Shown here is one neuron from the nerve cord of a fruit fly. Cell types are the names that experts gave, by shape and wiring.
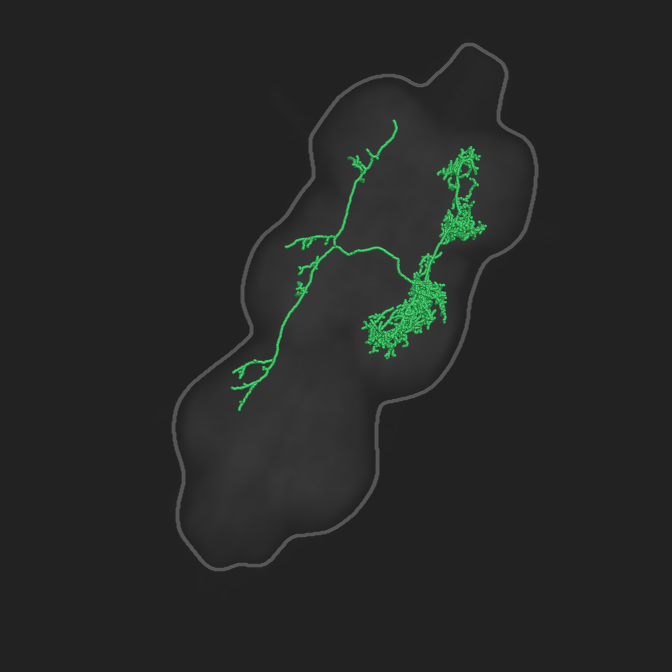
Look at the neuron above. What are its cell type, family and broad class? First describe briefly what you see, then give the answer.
As drawn here it is about as wide as it is tall. The cell type is IN07B008. The family is hemilineage 07B. It is a nerve-cord intrinsic neuron.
